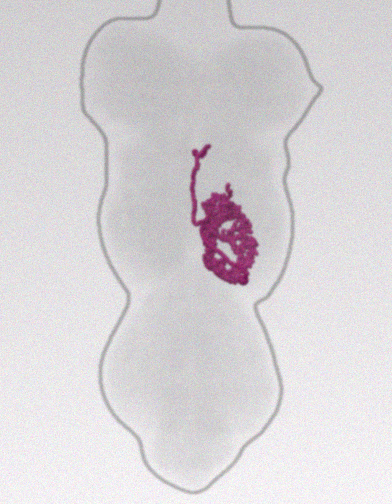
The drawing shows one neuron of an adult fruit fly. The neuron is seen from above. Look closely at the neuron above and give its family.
hemilineage 23B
